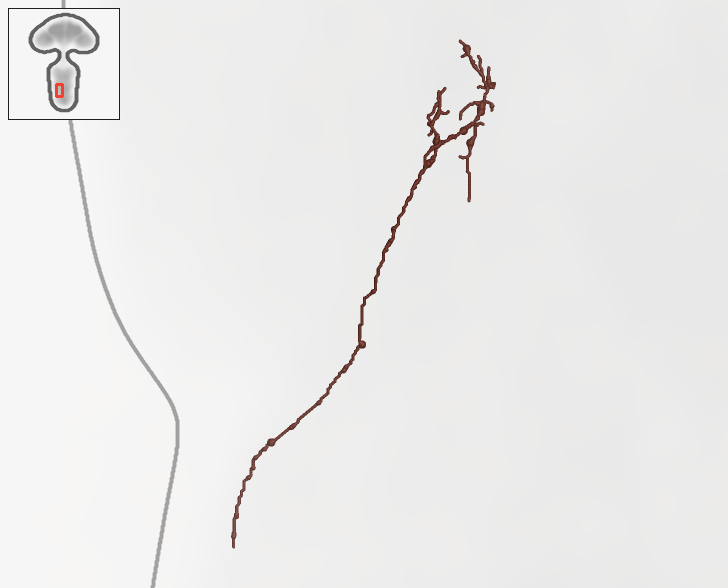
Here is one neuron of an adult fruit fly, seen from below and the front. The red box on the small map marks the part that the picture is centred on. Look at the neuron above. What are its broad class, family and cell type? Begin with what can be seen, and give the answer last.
It lies in the nerve cord. The drawing shows no cell body. It is a sensory neuron entering the nerve cord. Its family is called class gustatory. It is of cell type LgLG1b.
